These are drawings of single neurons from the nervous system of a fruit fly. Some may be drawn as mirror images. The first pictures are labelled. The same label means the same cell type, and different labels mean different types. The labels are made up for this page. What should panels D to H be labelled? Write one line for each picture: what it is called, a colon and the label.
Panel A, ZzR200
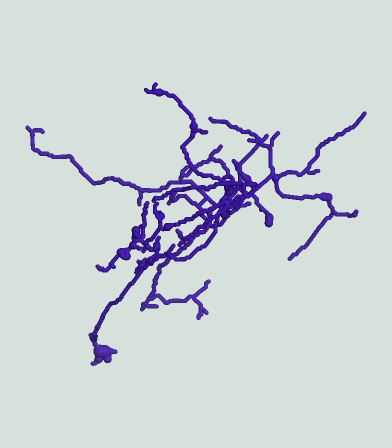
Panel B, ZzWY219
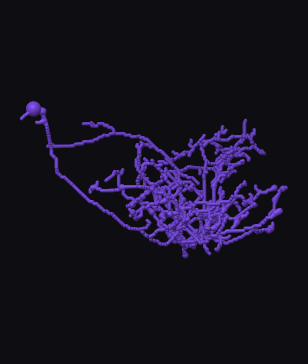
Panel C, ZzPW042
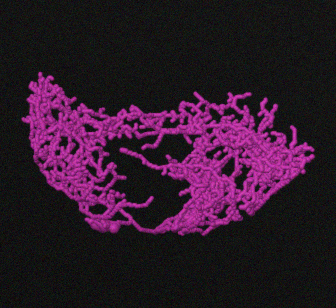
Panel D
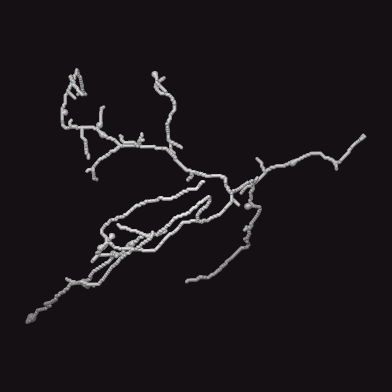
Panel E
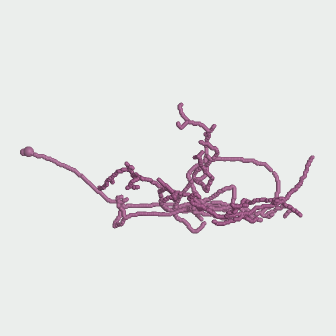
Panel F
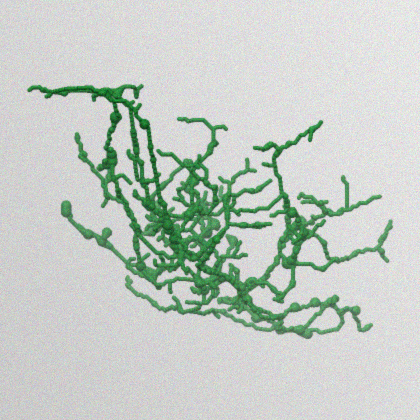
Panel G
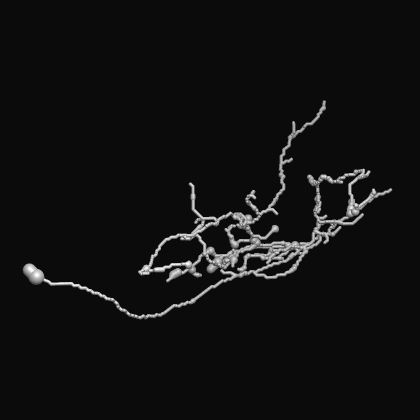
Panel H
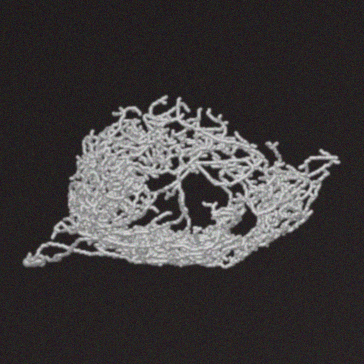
D: ZzR200
E: ZzR200
F: ZzWY219
G: ZzR200
H: ZzPW042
